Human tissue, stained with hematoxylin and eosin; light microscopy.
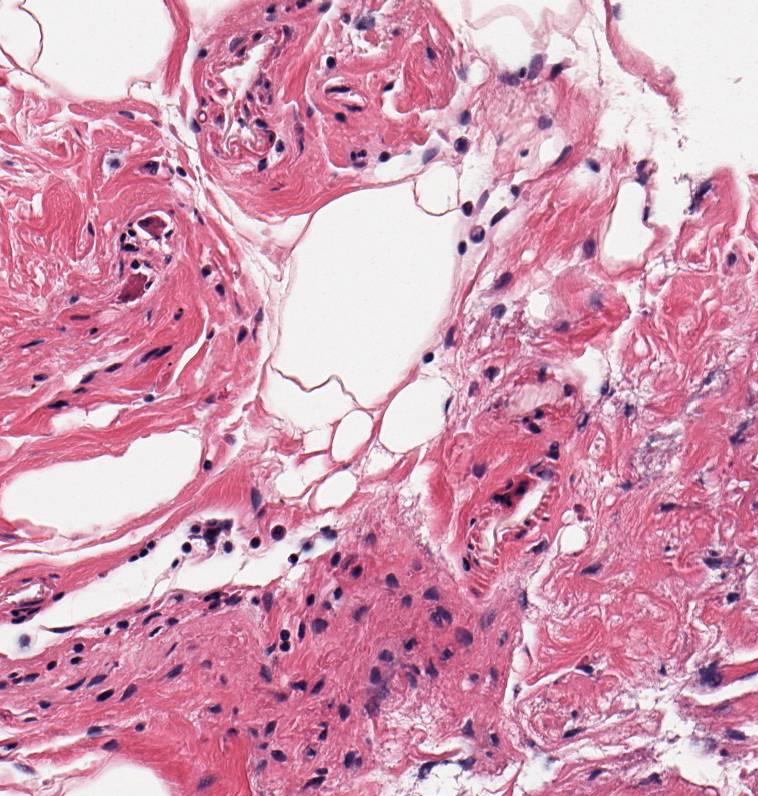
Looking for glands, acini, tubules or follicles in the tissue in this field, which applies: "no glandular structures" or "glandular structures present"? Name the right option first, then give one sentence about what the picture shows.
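No glandular structures. No epithelial lining or glands are seen anywhere in the field.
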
